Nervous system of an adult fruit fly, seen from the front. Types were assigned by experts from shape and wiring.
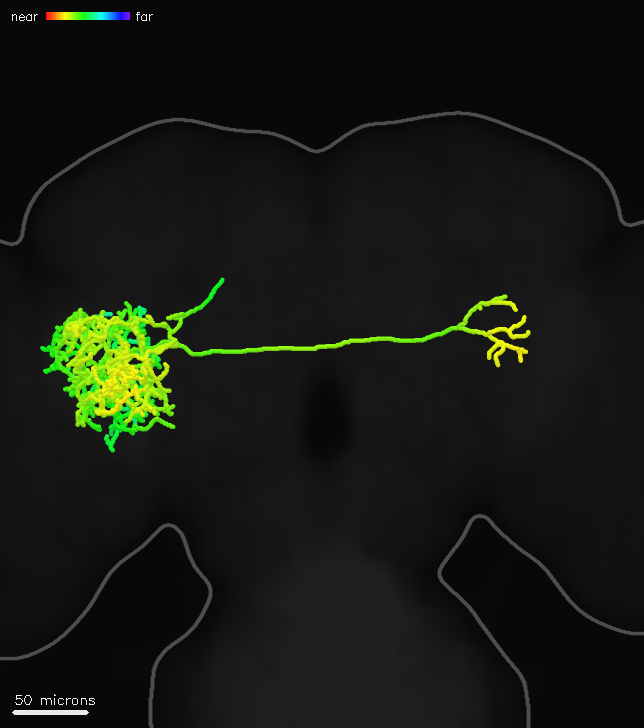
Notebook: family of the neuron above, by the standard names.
hemilineage VLPl2_medial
